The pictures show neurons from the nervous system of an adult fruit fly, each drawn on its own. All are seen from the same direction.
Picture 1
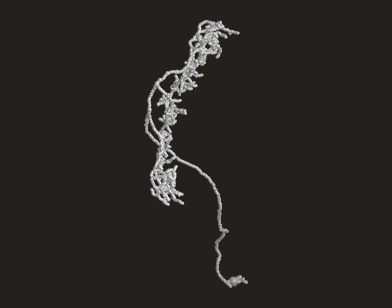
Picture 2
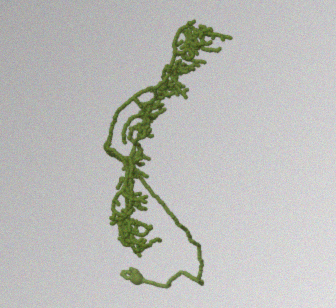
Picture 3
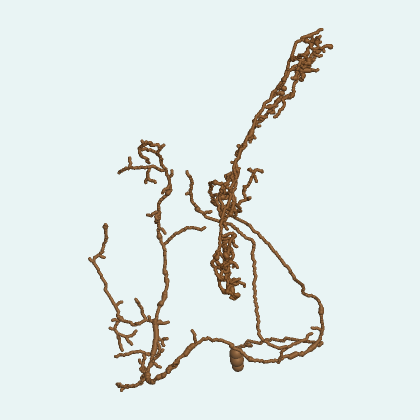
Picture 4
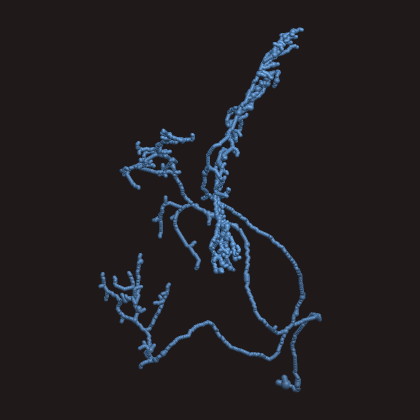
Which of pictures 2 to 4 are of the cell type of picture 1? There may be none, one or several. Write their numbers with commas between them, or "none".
2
